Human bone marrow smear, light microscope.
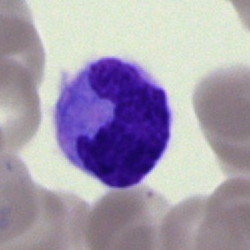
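Monocyte, the central cell of a stained bone marrow smear. Its outline is roughly round, with a few slightly flattened sides. The nucleus, set off-centre toward the right, has a broad left-side indentation giving it a kidney-like shape. A moderate amount of pale blue-lilac cytoplasm occupies the left side of the cell.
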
